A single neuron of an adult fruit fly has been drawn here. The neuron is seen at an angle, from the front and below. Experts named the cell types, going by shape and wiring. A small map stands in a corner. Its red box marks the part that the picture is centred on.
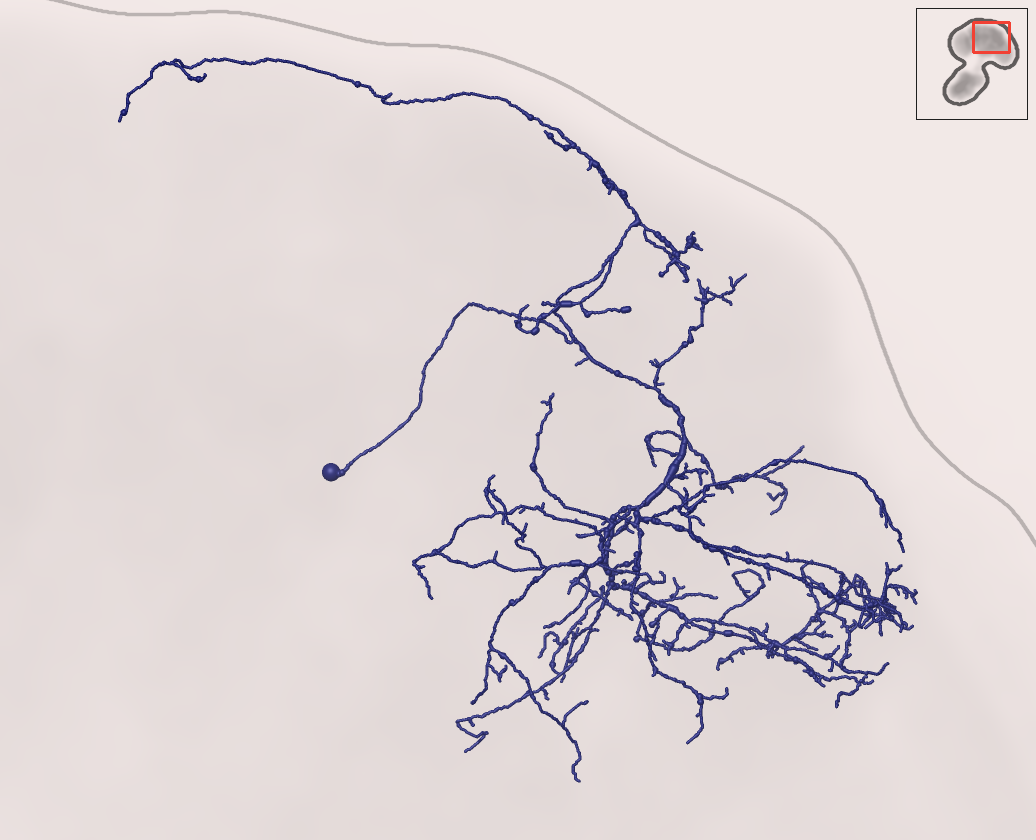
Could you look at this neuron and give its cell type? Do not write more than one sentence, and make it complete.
Within the cell type pC1_9a sits this neuron.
